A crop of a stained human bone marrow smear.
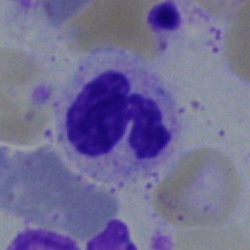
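Segmented neutrophil, the cell in the middle of this stained bone marrow smear. Notice that the left lobe of its nucleus is larger than the right lobe, and that the chromatin is dark purple and coarsely clumped. The cytoplasm is plentiful and pale greyish-lilac, holding fine, sparse violet-pink granules.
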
